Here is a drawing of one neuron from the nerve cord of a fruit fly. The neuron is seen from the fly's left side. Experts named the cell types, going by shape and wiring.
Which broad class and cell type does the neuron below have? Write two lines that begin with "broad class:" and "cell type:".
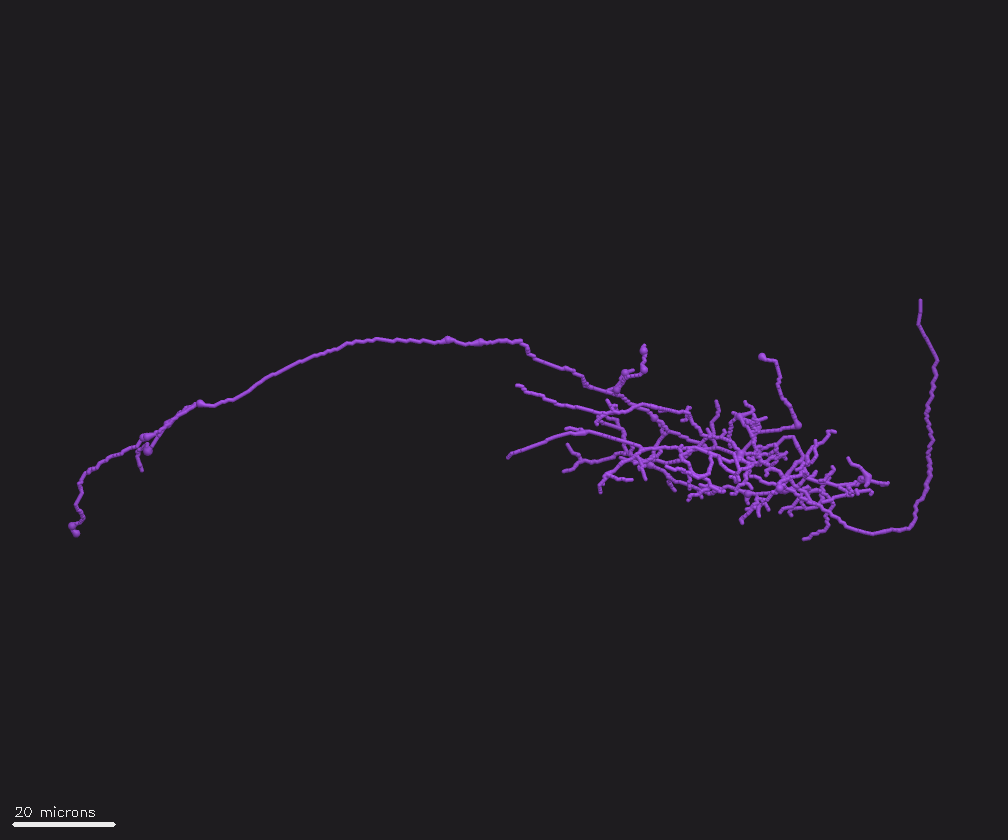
broad class: sensory neuron entering the nerve cord
cell type: SNxx23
